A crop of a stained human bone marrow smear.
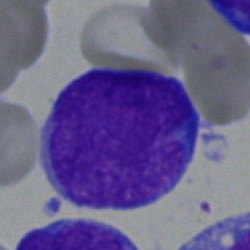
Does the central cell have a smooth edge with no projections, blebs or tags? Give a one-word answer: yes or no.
Yes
